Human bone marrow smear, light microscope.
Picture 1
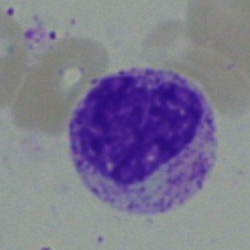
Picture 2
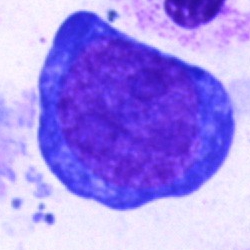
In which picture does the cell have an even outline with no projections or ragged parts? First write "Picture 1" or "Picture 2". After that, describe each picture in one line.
Picture 1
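In picture 1: The cell has a smooth, round outline.
In picture 2: The cell outline is irregular with broad bulges rather than a smooth circle.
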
